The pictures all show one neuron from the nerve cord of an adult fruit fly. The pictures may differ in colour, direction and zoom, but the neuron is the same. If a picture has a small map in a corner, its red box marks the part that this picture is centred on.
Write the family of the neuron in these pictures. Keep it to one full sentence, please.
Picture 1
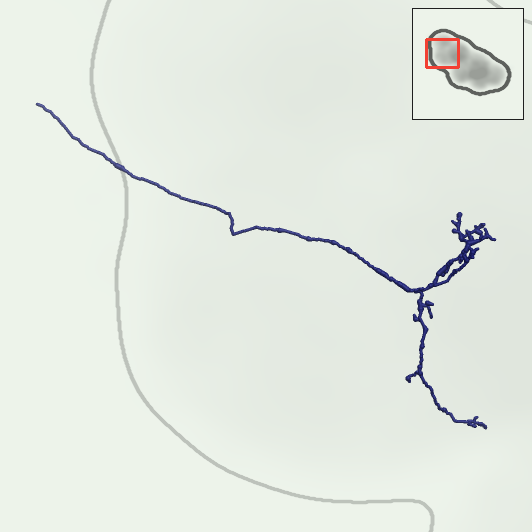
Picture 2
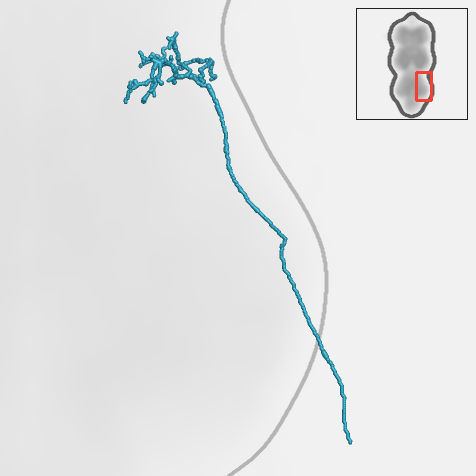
The family name for this neuron is class mechanosensory tactile.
